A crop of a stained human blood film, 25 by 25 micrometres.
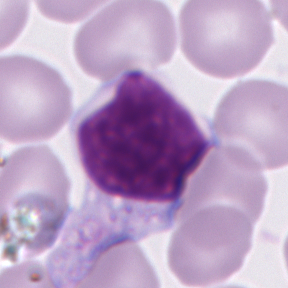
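Large granular lymphocyte, seen in a stained smear of human peripheral blood. Notice first the nucleus: its outline is angular, roughly polygonal, and it measures about 11 micrometres across. Now follow the cytoplasm: only a thin rim sits above the nucleus, while most of it lies below and stretches out into a long tail toward the lower left. Look closely and you will see it has a lacy, finely vacuolated look.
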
